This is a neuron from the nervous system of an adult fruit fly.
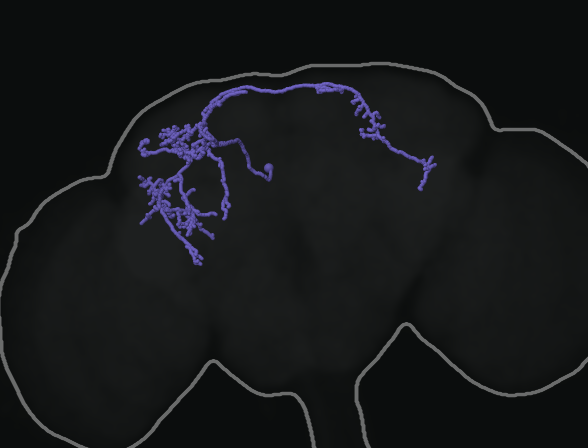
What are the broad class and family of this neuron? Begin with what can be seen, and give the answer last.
The cell body can be seen in the middle of the picture. In this view it is wider than it is tall. Its broad class is central-brain intrinsic neuron. The family is hemilineage DM4_dorsal.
